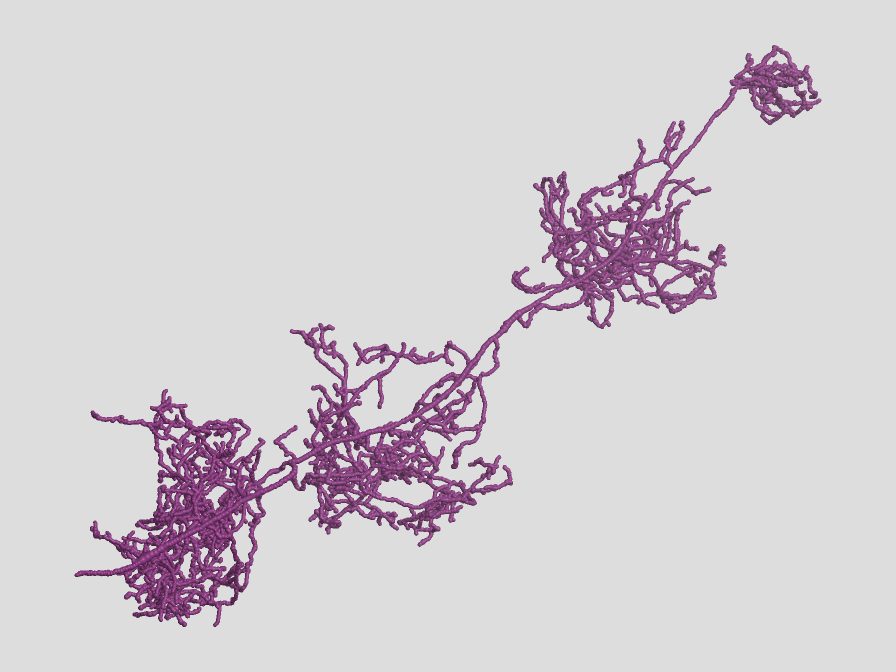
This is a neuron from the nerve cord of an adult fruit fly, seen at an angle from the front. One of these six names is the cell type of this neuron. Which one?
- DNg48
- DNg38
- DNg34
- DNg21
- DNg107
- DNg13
DNg34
